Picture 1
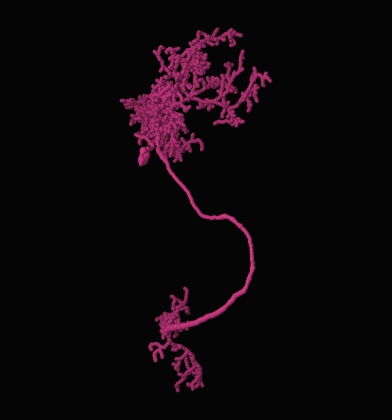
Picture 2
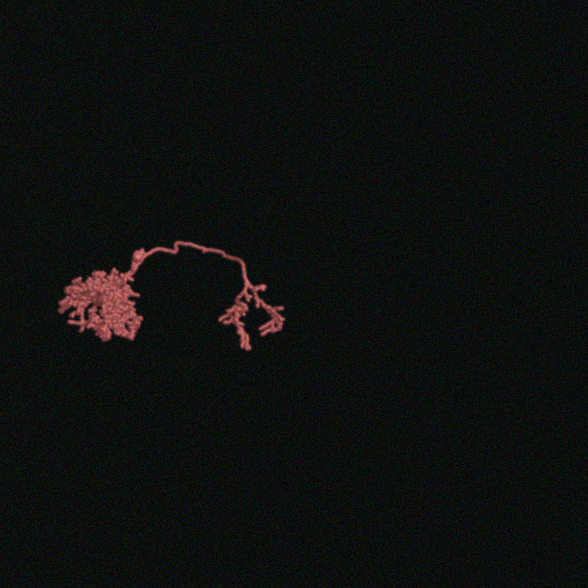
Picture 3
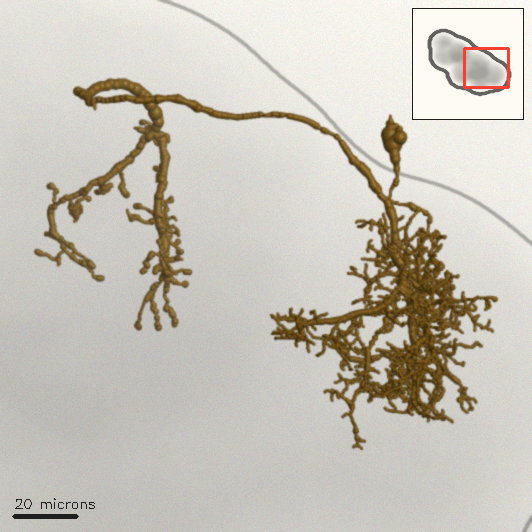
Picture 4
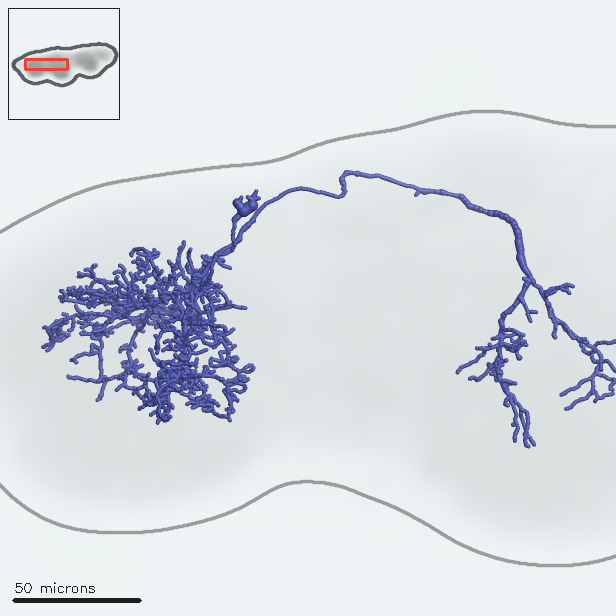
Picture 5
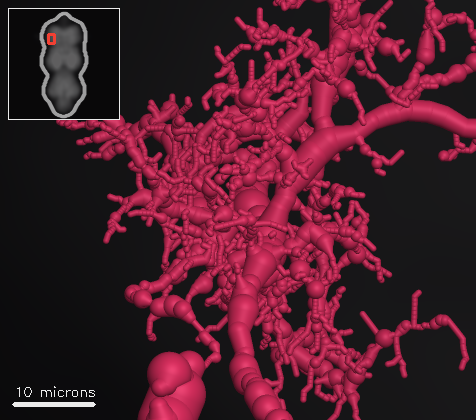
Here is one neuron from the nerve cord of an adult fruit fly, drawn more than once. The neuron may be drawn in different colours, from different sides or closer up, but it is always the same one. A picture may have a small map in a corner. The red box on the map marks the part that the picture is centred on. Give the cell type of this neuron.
IN19A009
